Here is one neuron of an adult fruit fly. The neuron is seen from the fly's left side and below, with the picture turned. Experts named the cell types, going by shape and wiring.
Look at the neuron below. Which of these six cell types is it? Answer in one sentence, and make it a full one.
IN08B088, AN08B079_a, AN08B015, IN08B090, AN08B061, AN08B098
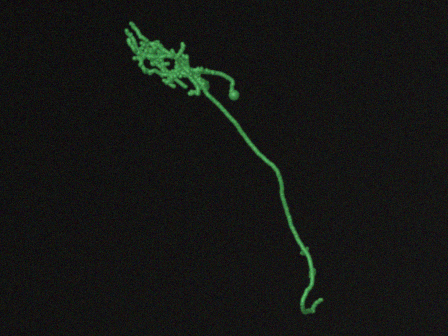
It is as AN08B098 that this neuron is typed.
